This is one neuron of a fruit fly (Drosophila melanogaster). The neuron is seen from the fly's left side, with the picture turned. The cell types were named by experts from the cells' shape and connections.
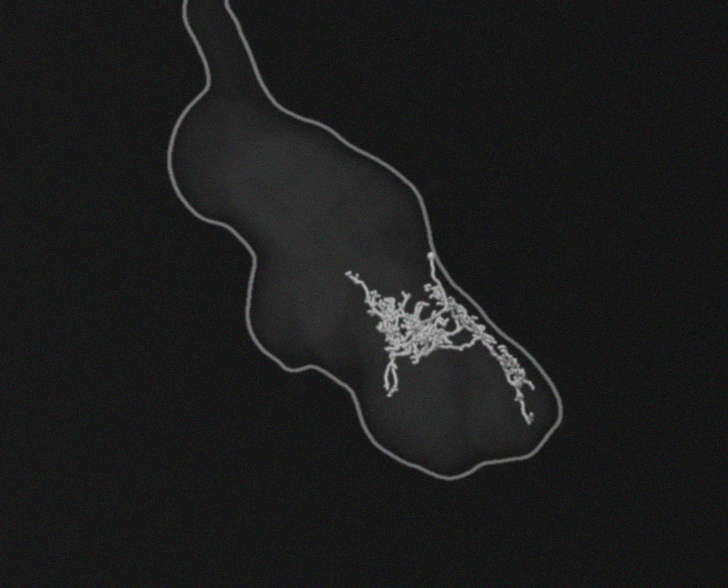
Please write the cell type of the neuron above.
IN23B095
